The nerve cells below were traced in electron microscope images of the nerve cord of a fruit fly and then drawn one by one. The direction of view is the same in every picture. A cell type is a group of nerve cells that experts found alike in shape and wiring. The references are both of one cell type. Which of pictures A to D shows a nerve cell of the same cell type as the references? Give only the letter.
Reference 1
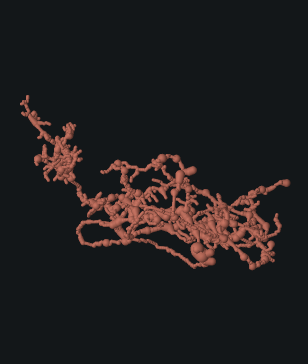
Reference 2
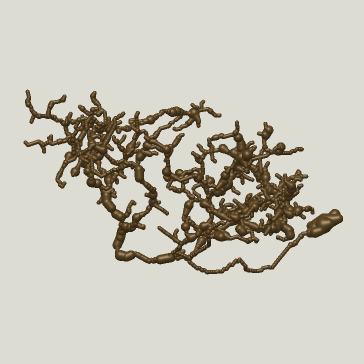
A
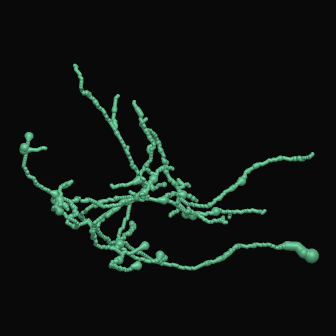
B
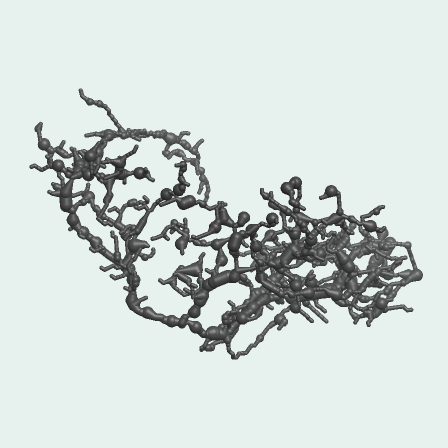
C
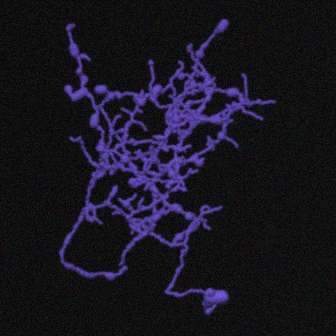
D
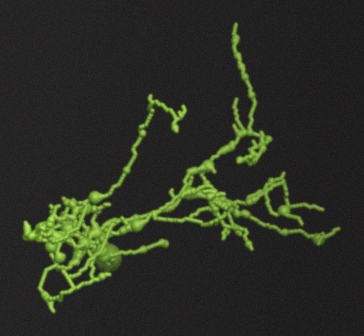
B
